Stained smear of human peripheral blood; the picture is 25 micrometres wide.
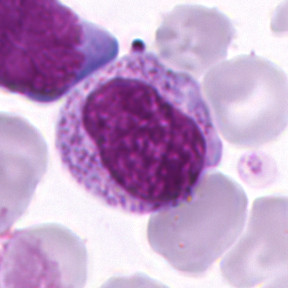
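Metamyelocyte, the cell in the middle of a stained peripheral blood smear. Its outline is roughly round, with a slightly bumpy margin. The cytoplasm is pale lilac-pink and carries fine purple granules scattered throughout. No nucleoli are visible in the nucleus.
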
